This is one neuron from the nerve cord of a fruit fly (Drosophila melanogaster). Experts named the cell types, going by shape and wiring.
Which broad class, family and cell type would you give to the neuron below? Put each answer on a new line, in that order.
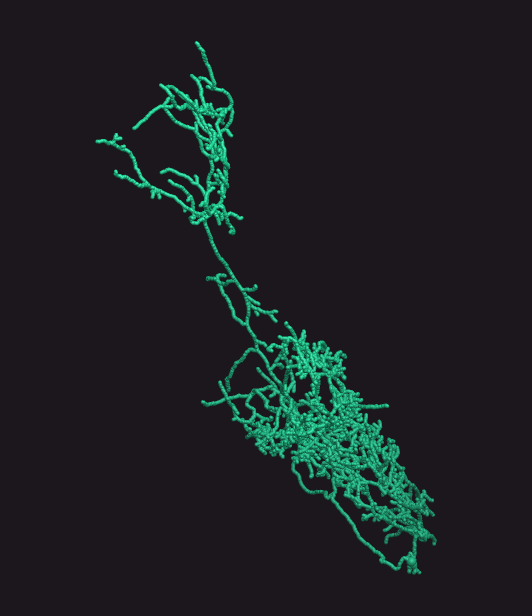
nerve-cord intrinsic neuron
hemilineage 04B
IN04B002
